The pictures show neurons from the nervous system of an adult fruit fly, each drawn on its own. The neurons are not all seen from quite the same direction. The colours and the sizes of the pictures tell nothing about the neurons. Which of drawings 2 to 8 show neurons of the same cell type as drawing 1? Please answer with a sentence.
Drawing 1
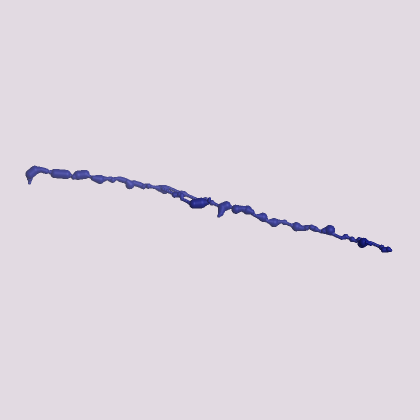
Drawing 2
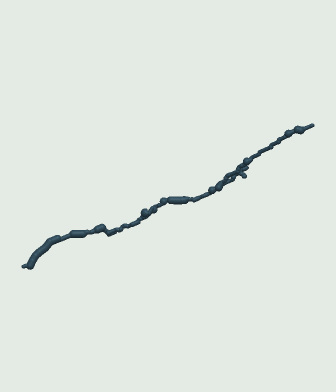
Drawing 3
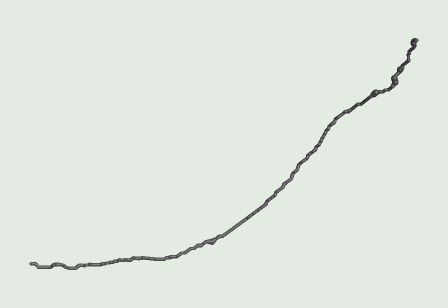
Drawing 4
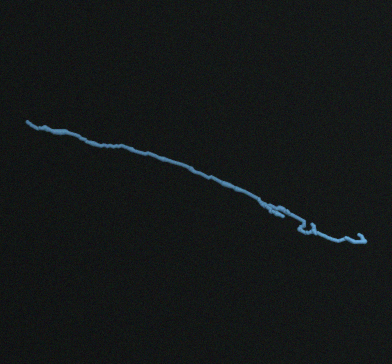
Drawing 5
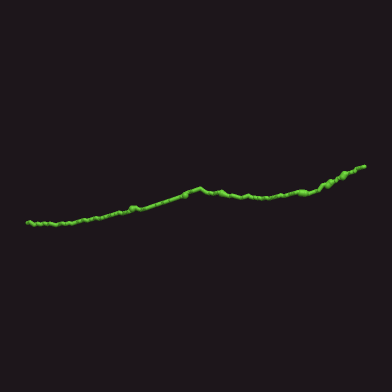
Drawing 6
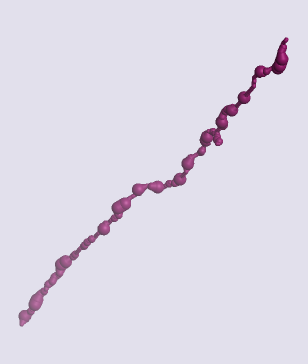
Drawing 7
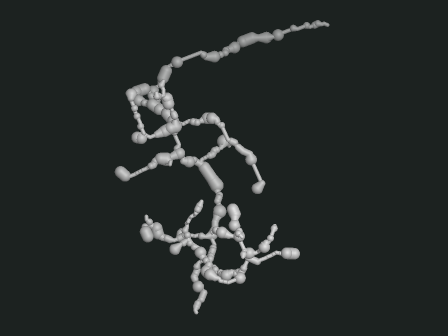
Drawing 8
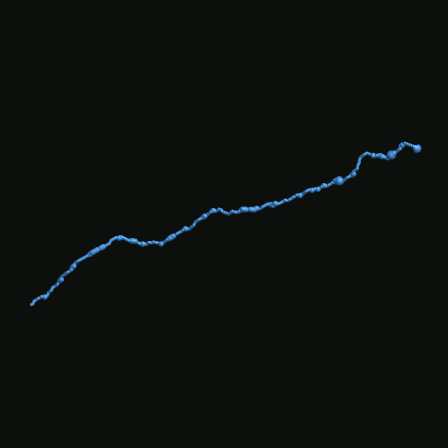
Drawing 2, drawing 3, drawing 4, drawing 5, drawing 6 and drawing 8 are of the same cell type.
